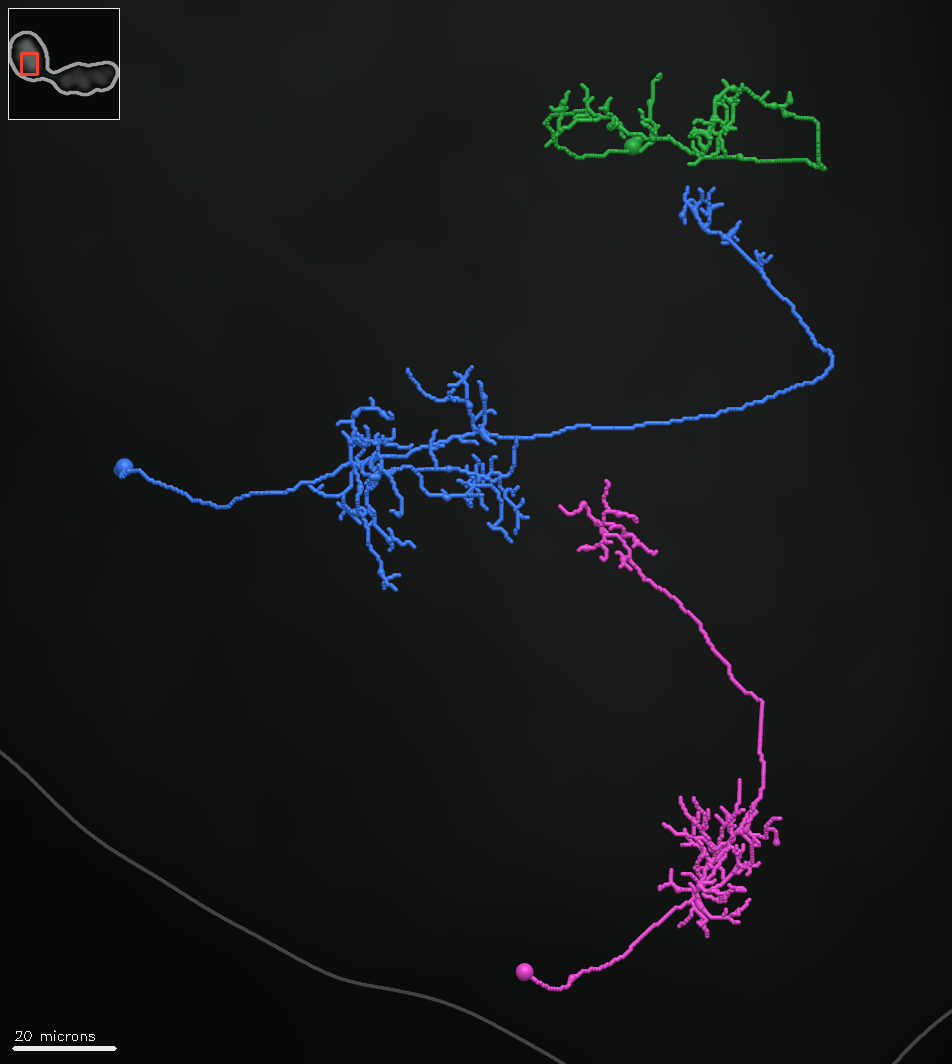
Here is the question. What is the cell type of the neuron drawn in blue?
TmY10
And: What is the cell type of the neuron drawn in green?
Tm5Y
